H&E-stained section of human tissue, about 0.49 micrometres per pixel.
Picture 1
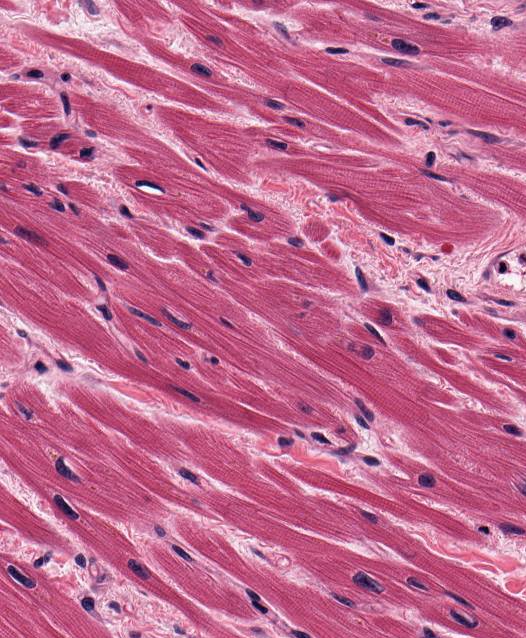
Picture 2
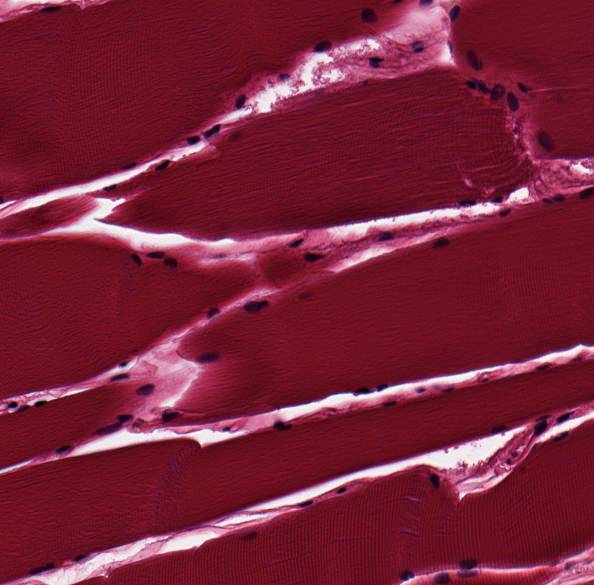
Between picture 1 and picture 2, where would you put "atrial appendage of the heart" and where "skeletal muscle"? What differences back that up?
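In picture 1 the atrial appendage of the heart is shown, and in picture 2 skeletal muscle. Both show fine cross-striations, regular in picture 2, and both have deeply stained cytoplasm, deep pink in picture 1 and a deep, even red in picture 2. The two differ in their nuclei: in picture 1 they are oval and central within the fibres, while in picture 2 they are dark, flattened and elongated along the fibre axis and lie at the fibre edges. The fibres in picture 1 also branch and join neighbouring fibres.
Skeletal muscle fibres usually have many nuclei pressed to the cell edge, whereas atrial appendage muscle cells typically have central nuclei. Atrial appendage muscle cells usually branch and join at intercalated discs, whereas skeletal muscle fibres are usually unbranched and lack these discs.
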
